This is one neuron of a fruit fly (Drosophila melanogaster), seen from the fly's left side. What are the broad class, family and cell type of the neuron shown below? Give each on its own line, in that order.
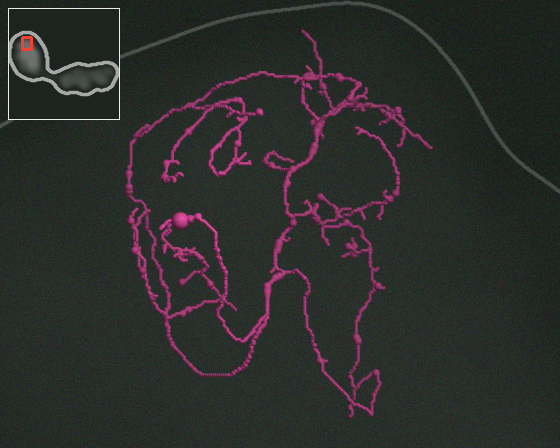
central-brain intrinsic neuron
hemilineage SLPal2
CB1604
